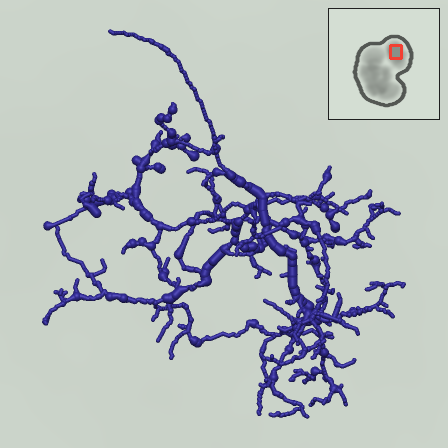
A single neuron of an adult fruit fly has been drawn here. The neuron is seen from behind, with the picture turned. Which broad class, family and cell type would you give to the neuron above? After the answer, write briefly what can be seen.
Its broad class is nerve-cord intrinsic neuron. The family is hemilineage 20A.22A. The cell type is IN20A.22A035. The drawing shows no cell body. The picture shows dozens of branch ends.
